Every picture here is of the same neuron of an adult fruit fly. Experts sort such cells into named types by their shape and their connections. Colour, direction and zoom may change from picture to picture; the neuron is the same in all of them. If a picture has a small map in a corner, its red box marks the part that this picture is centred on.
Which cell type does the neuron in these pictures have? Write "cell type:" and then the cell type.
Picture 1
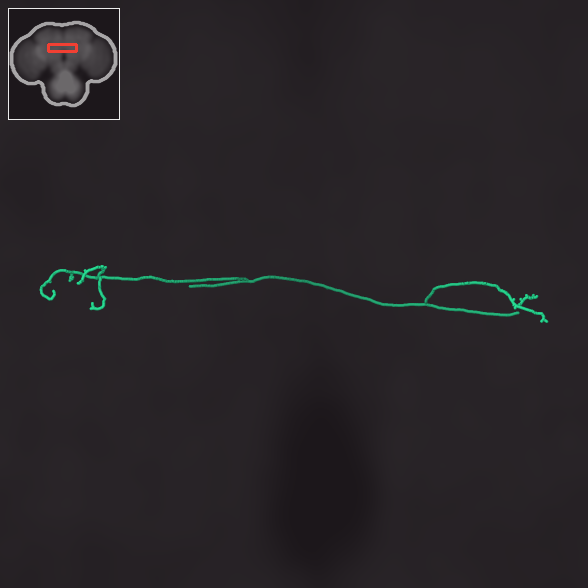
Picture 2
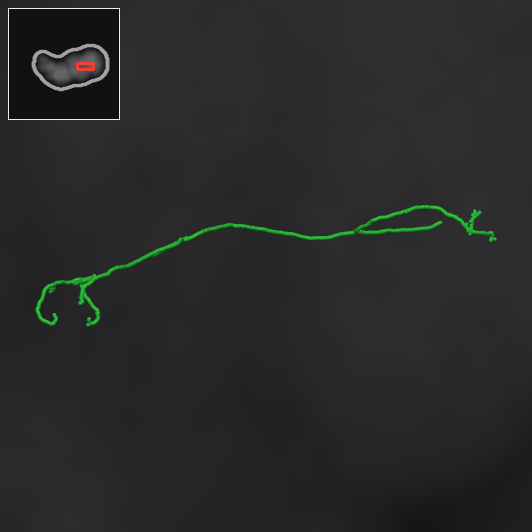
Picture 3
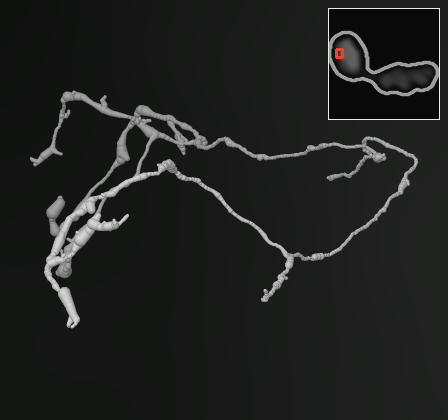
cell type: ORN_DL1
